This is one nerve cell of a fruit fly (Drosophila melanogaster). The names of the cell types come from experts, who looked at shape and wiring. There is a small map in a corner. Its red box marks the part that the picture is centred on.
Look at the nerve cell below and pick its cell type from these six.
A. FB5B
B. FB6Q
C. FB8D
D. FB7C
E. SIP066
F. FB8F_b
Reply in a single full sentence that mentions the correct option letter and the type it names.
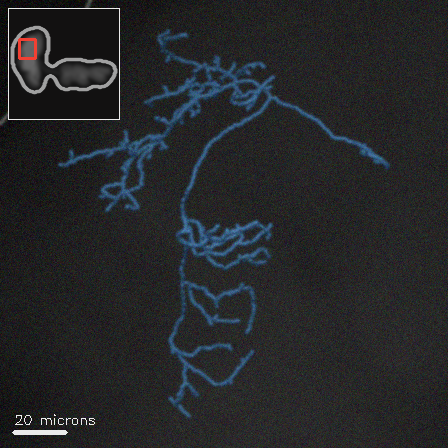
The nerve cell is a member of cell type FB5B, given in option A.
